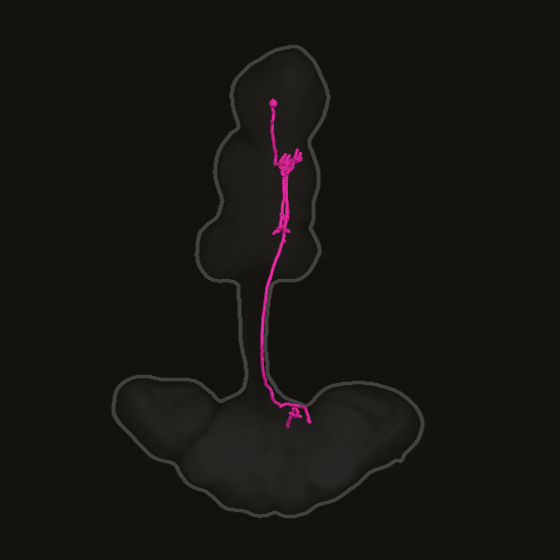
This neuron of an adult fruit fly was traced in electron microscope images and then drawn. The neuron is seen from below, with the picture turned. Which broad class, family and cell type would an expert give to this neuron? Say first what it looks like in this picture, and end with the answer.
It reaches both the brain and the nerve cord, passing through the neck. The cell body can be seen at the top of the picture. This is an ascending neuron. The family is hemilineage 02A. Its cell type is AN02A022.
